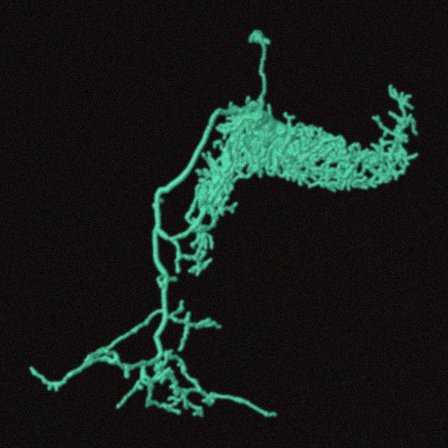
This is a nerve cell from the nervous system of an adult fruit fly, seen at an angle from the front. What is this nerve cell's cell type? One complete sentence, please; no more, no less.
The single nerve cell here is of type INXXX100.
